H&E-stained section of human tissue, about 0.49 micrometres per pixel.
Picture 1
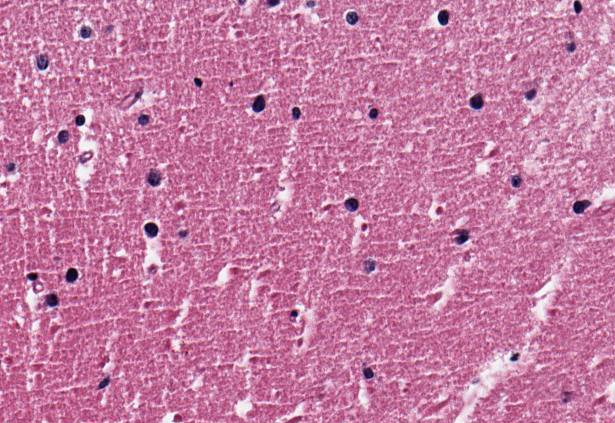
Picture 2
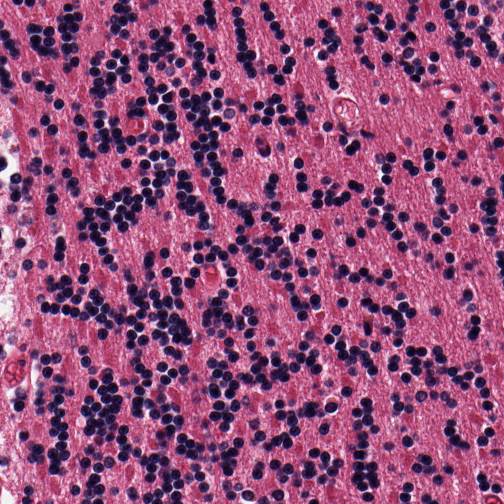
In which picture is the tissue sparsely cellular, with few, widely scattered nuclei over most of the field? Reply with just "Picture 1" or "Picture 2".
Picture 1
